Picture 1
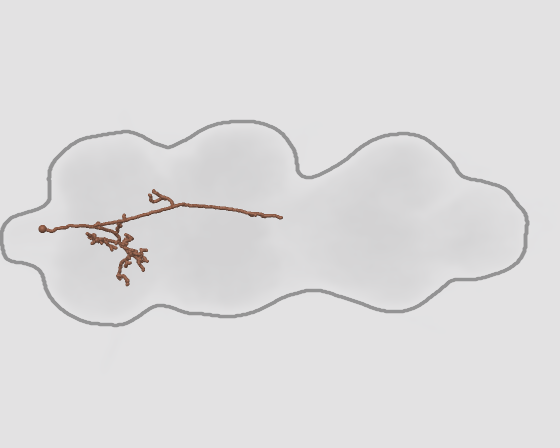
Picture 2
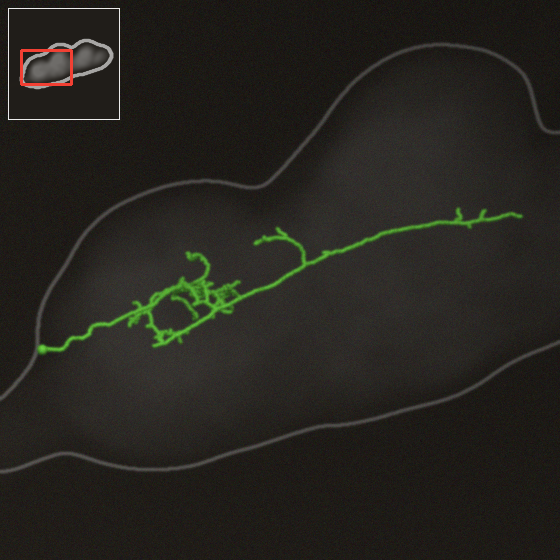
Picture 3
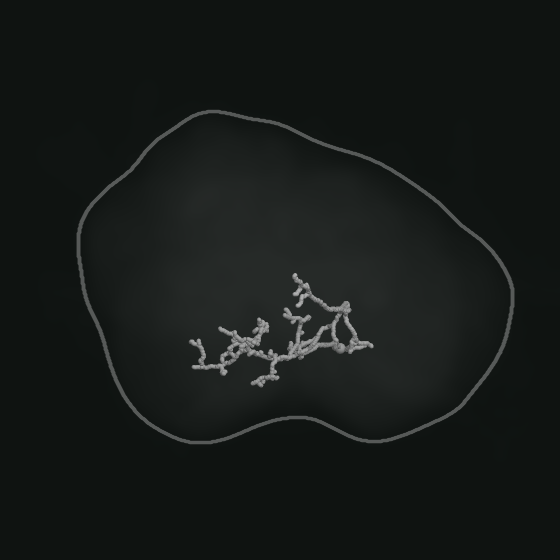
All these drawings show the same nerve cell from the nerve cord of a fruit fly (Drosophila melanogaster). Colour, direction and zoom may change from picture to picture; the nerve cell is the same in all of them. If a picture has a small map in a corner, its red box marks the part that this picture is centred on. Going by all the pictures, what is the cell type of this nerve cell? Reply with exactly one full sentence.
It is AN10B061 that names the cell type of this nerve cell.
